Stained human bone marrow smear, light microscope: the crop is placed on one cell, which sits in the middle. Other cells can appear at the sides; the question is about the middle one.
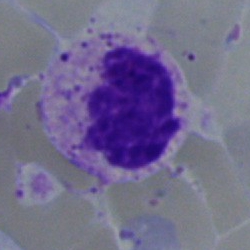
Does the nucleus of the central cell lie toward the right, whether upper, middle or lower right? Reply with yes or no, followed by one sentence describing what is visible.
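Yes. The nucleus sits off-centre toward the right side of the cell.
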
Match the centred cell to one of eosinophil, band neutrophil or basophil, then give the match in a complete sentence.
In the crop, the cell of interest at the centre is a basophil.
